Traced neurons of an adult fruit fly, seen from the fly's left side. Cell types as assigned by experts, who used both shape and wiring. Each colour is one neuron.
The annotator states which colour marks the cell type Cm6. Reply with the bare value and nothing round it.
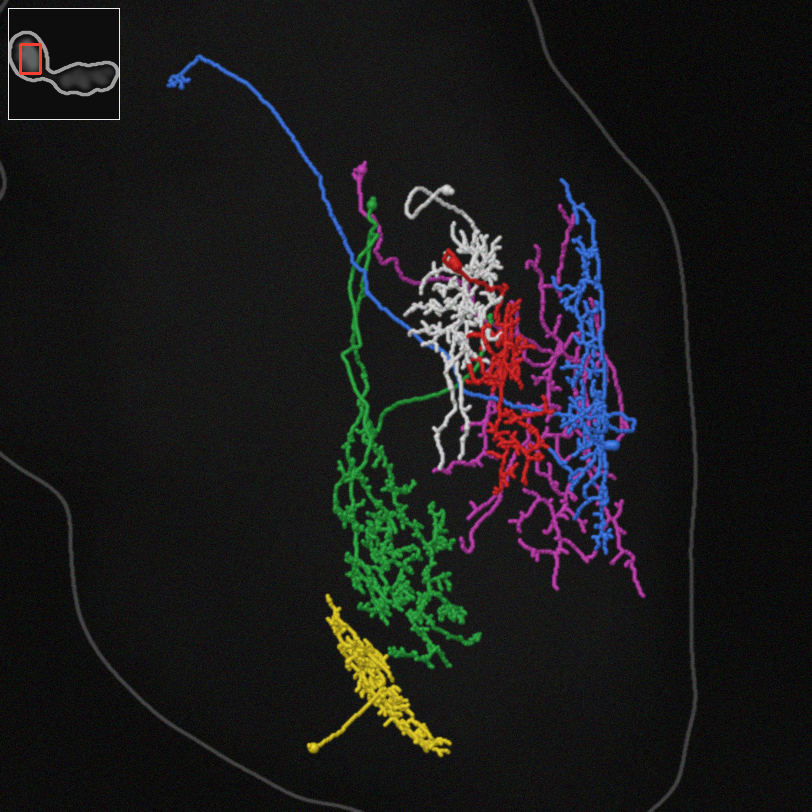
white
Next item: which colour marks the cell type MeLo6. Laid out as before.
green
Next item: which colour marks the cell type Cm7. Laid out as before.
red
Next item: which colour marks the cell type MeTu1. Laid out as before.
blue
